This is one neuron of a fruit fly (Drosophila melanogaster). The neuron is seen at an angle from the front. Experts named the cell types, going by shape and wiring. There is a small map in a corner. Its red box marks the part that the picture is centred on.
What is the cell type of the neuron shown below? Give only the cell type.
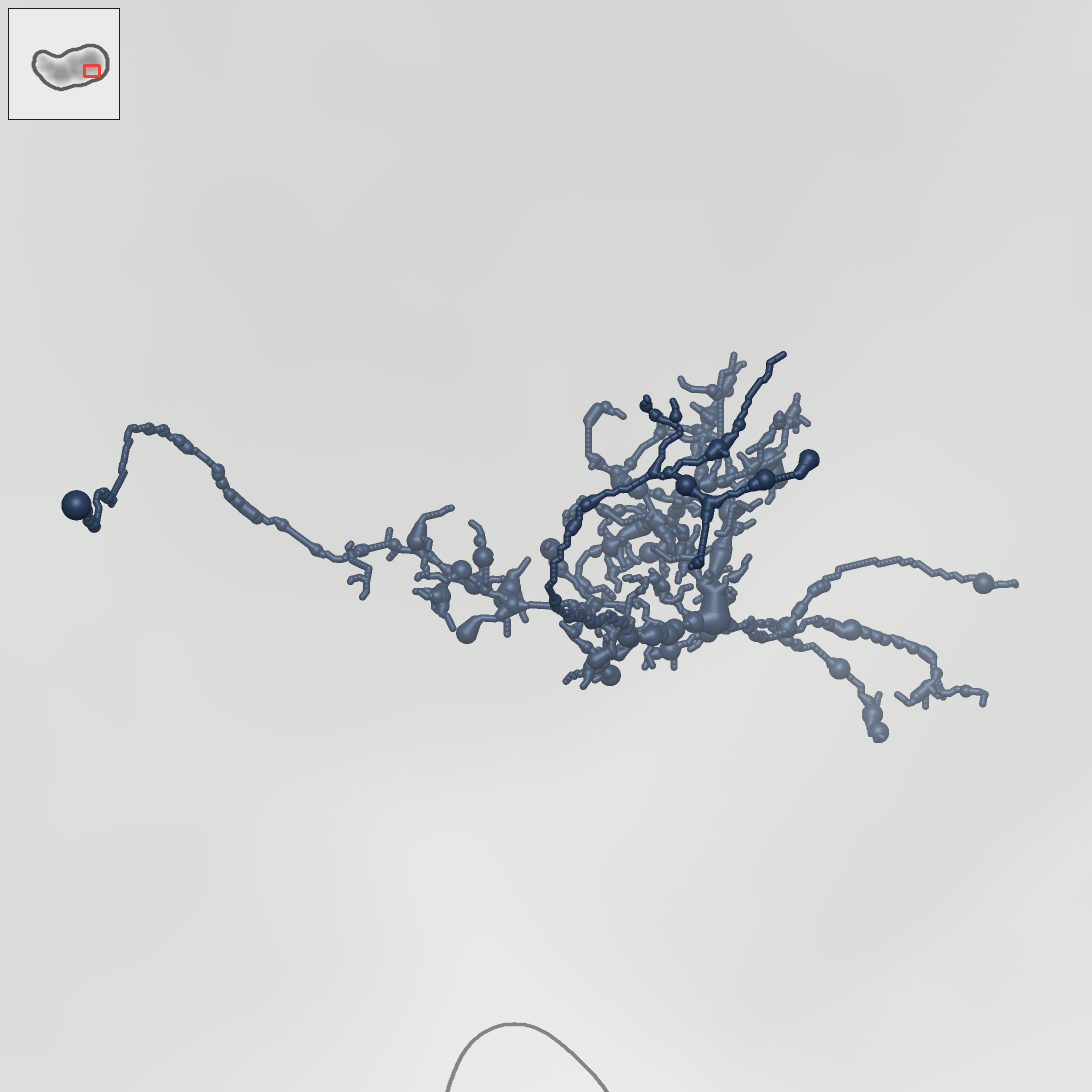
Y11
